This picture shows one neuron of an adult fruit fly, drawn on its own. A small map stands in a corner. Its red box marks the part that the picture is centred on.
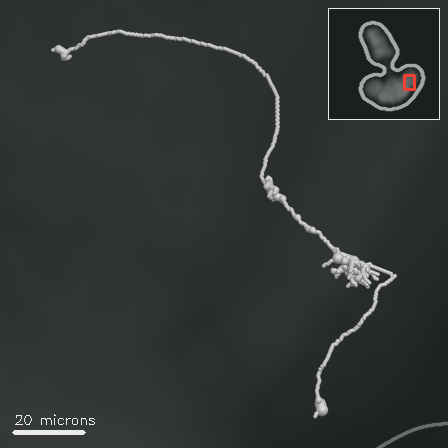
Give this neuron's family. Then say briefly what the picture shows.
The family is Tm. Its broad class is optic-lobe intrinsic neuron. It is in the brain and does not reach the nerve cord. Its cell body lies at the lower right of the picture. By the scale bar it is about 110 microns tall in this view.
